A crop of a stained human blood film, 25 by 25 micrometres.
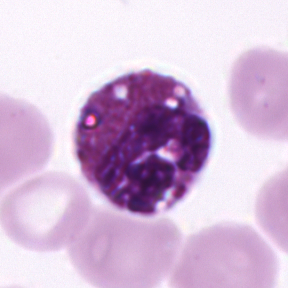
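Eosinophil in a stained smear of peripheral blood, about 12 micrometres across. Granules overlie the nucleus of this eosinophil and blur its borders, and the darkest nuclear mass lies in the right and lower part of the cell. A few small unstained clear spots lie near the top, and a single bright pink refractile dot sits at the left edge.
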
